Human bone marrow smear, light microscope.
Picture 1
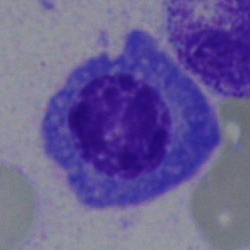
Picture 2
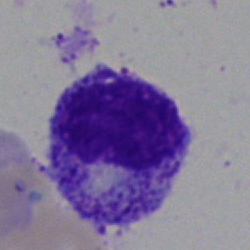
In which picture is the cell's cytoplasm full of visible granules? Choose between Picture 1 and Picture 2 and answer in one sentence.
What picture 2 shows is a cell with many visible granules in its cytoplasm.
